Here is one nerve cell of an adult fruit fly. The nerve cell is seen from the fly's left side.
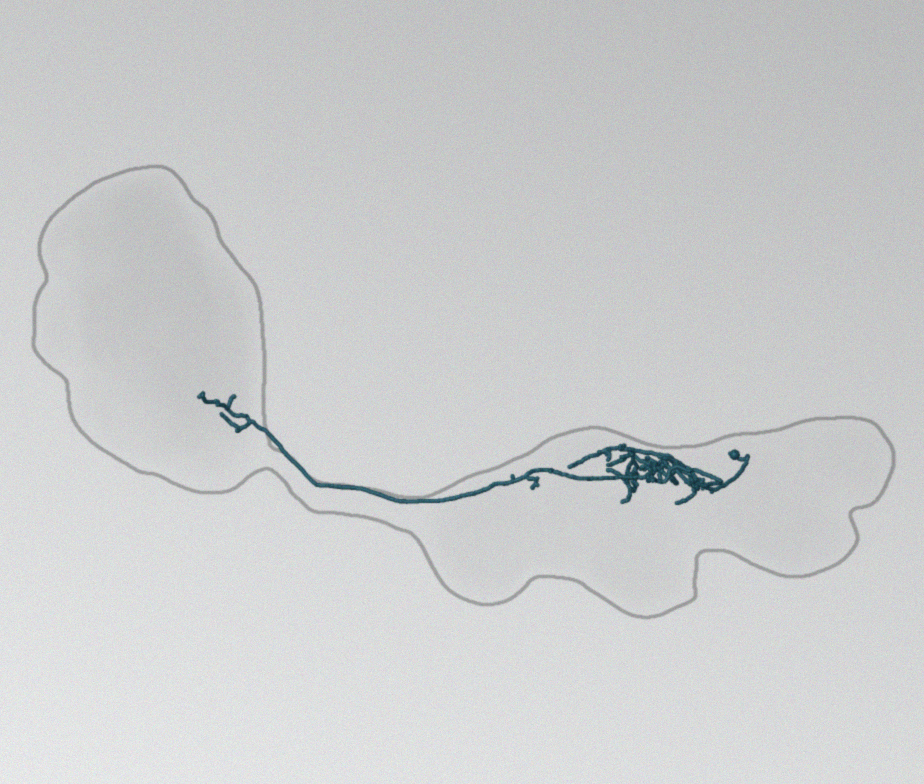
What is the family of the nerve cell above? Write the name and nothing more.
hemilineage 19B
